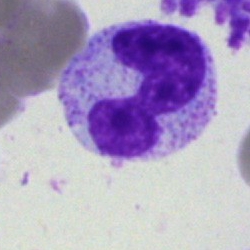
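Band neutrophil, stained bone marrow smear. Outline first: round and smooth. Next, the nucleus: a thick curved band narrowed at a waist near its middle. Then the cytoplasm: pale lilac, widest to the left of the nucleus, with no vacuoles seen.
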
